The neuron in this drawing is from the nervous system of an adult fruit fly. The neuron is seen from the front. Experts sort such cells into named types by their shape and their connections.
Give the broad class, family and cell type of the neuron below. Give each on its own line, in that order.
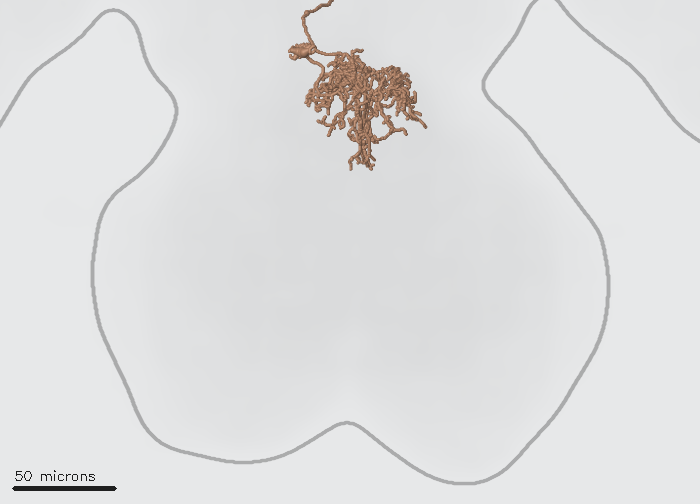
motor neuron of the nerve cord
MNad
MNad56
